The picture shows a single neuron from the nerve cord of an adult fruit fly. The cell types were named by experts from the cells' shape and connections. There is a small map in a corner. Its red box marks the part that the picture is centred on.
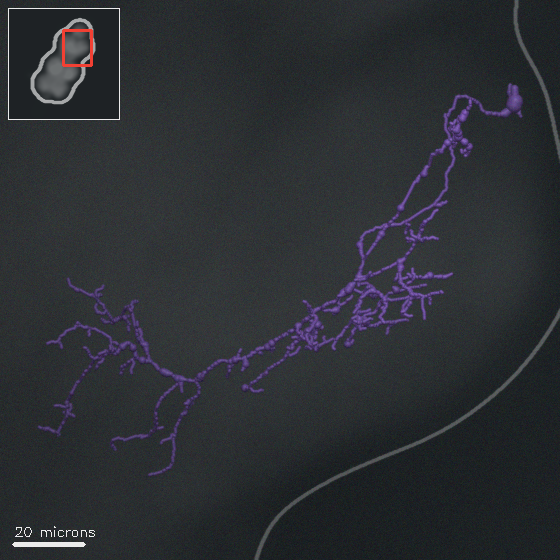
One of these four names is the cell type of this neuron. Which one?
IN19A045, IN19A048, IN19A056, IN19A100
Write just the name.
IN19A100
